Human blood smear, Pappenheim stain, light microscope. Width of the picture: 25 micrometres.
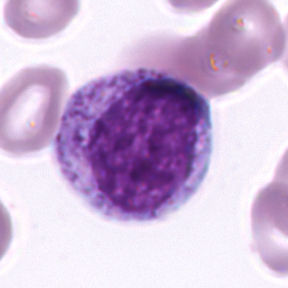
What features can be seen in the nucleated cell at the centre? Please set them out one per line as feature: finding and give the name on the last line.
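Size: about 14 micrometres across
Nucleus: fills most of the cell
Position: off-centre toward the right
Cytoplasm: wider band on the left
Chromatin: fairly fine, only small darker patches
Granules: fine, purple, scattered through the cytoplasm
Name: myelocyte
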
